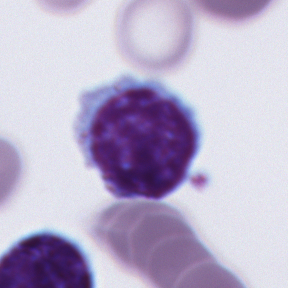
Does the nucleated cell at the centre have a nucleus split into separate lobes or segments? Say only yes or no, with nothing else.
No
